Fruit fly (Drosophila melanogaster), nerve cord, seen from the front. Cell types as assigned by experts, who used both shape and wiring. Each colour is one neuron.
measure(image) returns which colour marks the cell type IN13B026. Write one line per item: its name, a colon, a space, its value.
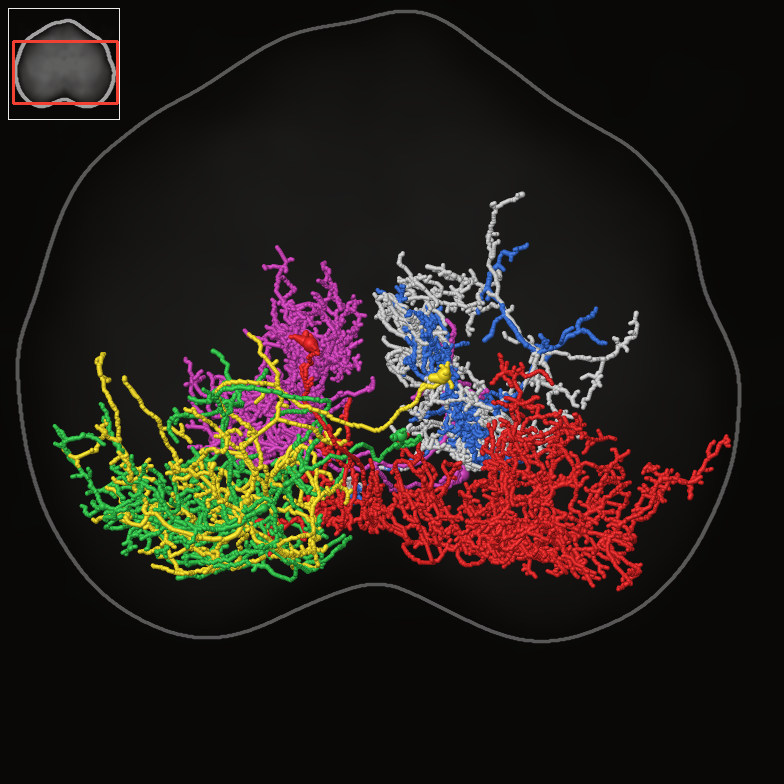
colour: white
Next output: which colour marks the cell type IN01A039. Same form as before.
colour: yellow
